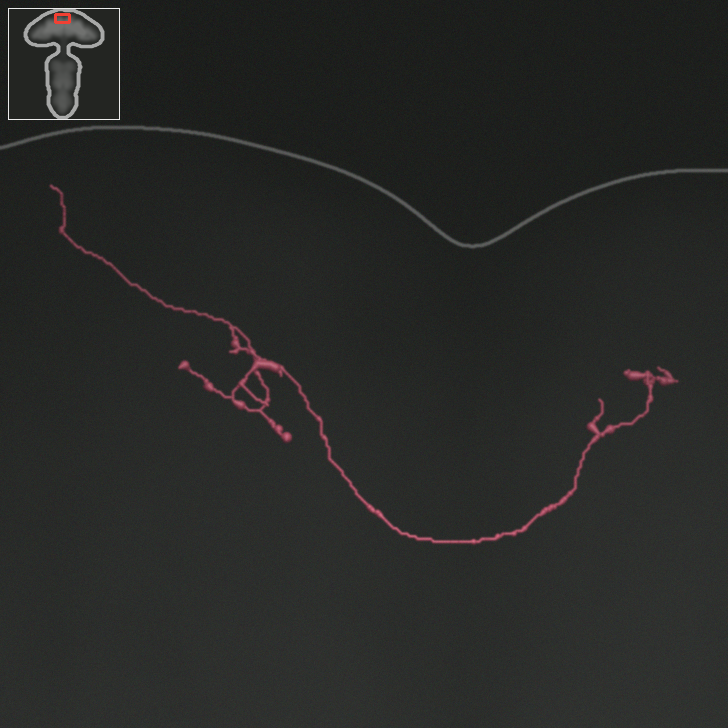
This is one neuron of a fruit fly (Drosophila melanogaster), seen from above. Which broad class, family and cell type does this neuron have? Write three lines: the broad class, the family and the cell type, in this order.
sensory neuron entering the brain
class olfactory
ORN_VC3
